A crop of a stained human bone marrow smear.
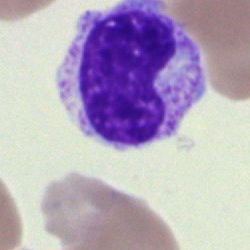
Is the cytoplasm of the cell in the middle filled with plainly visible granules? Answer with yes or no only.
Yes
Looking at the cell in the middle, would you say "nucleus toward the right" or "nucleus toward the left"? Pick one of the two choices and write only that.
Nucleus toward the left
